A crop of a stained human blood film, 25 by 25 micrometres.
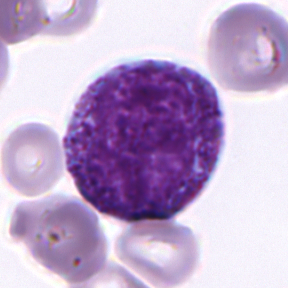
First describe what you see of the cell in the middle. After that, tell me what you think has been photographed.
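The cell measures about 14 micrometres across. Its surface carries no projections or blebs, and no vacuoles are visible in it. Red cells lie against its lower edge. This cell is a myelocyte.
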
